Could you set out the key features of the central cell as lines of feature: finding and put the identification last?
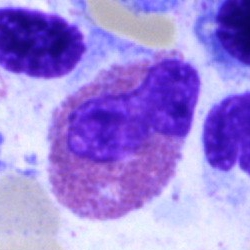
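Nuclear position: upper part of the cell
Nuclear edge: indented, with a notch along the top
Chromatin: dark purple and clumped
Cytoplasm: abundant, pink-orange
Name: eosinophil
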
